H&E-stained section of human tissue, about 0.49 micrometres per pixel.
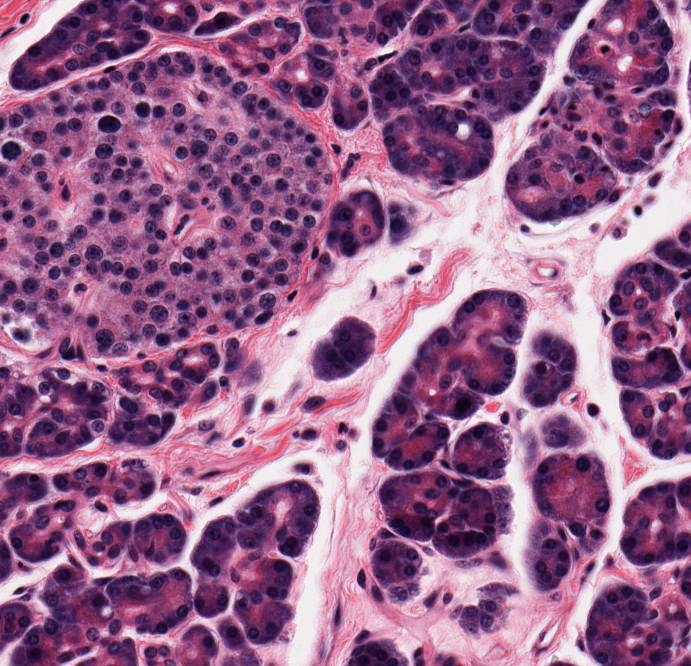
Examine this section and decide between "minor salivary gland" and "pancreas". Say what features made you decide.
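This is pancreas. The decisive feature is the large rounded cluster of paler-staining cells at the upper left, set off from the surrounding tissue by a thin pink fibrous rim.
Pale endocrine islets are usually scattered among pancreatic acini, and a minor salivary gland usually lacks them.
The surrounding acini have deep purple basal and paler pink apical cytoplasm, not pale and foamy.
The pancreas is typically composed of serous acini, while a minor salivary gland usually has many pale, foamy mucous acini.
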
